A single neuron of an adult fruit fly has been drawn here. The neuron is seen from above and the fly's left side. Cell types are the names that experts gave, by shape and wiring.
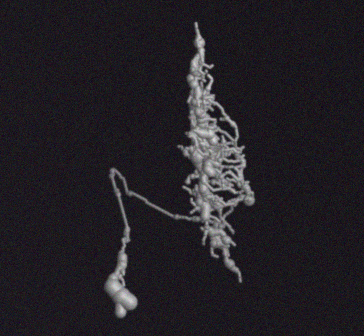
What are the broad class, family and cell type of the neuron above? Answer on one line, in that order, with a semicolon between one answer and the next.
optic-lobe intrinsic neuron; Dm; Dm12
